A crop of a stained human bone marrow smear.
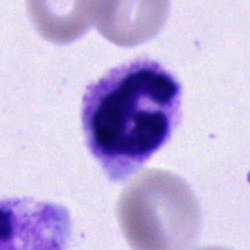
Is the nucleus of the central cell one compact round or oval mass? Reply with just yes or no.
No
